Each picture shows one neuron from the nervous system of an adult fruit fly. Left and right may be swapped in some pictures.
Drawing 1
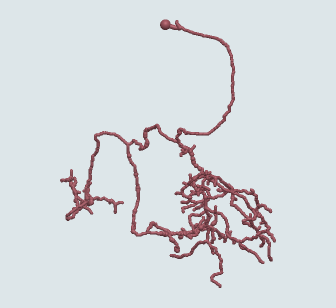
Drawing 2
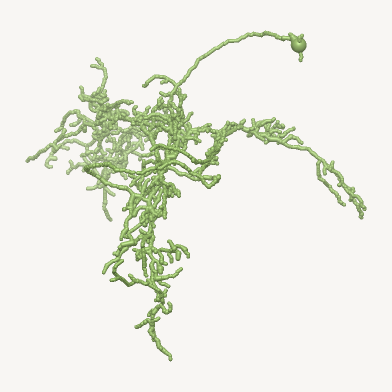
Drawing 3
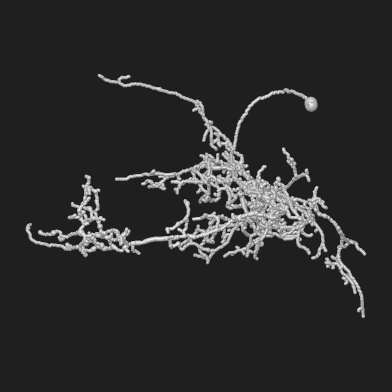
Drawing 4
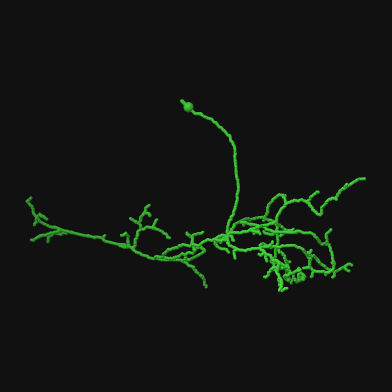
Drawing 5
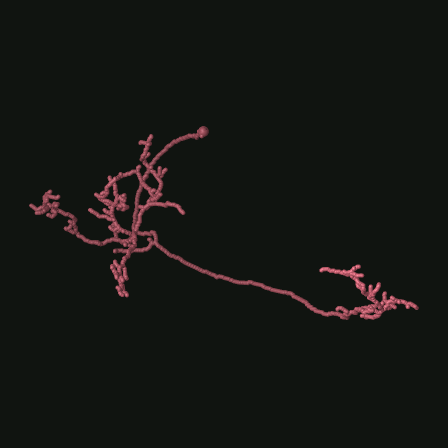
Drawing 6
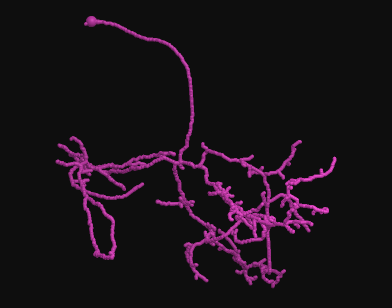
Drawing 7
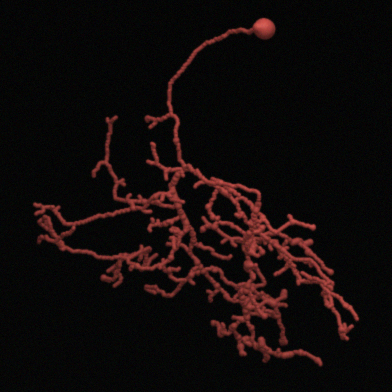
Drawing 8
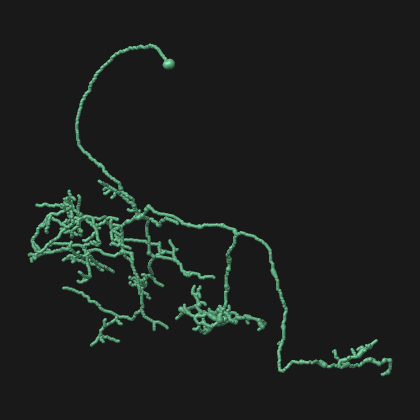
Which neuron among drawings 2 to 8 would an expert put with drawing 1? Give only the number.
8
